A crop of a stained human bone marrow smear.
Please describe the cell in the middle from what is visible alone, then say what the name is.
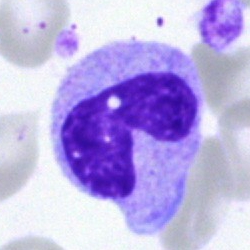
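Look at the nucleus: it's curved into a kidney-like shape, opening toward the lower right, and the chromatin is dark purple, fairly dense and slightly mottled. There's plenty of pale lilac-blue cytoplasm, with only a fine, faint purplish granularity. That's a band neutrophil.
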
